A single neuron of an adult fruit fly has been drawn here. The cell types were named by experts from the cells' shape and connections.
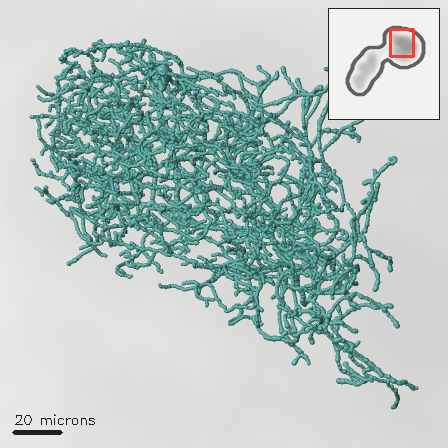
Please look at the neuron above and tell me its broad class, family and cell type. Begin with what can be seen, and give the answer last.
From left to right in the picture it spans about 170 microns. More than a hundred branch ends can be seen. This is a visual projection neuron. The family is LoVP. It is of cell type LoVP101.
